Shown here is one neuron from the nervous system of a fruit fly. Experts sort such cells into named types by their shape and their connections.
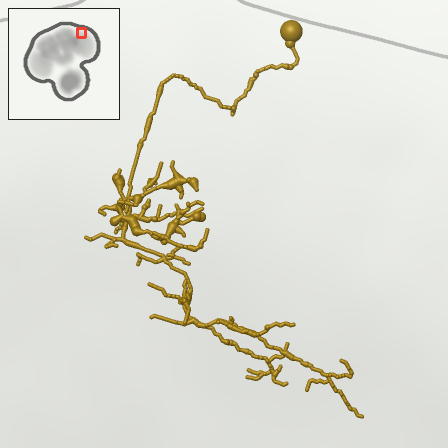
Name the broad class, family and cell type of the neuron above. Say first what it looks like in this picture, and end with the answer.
The picture shows dozens of branch ends. As drawn here it is taller than it is wide. It is an optic-lobe intrinsic neuron. The family is Mi. The cell type is Mi16.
